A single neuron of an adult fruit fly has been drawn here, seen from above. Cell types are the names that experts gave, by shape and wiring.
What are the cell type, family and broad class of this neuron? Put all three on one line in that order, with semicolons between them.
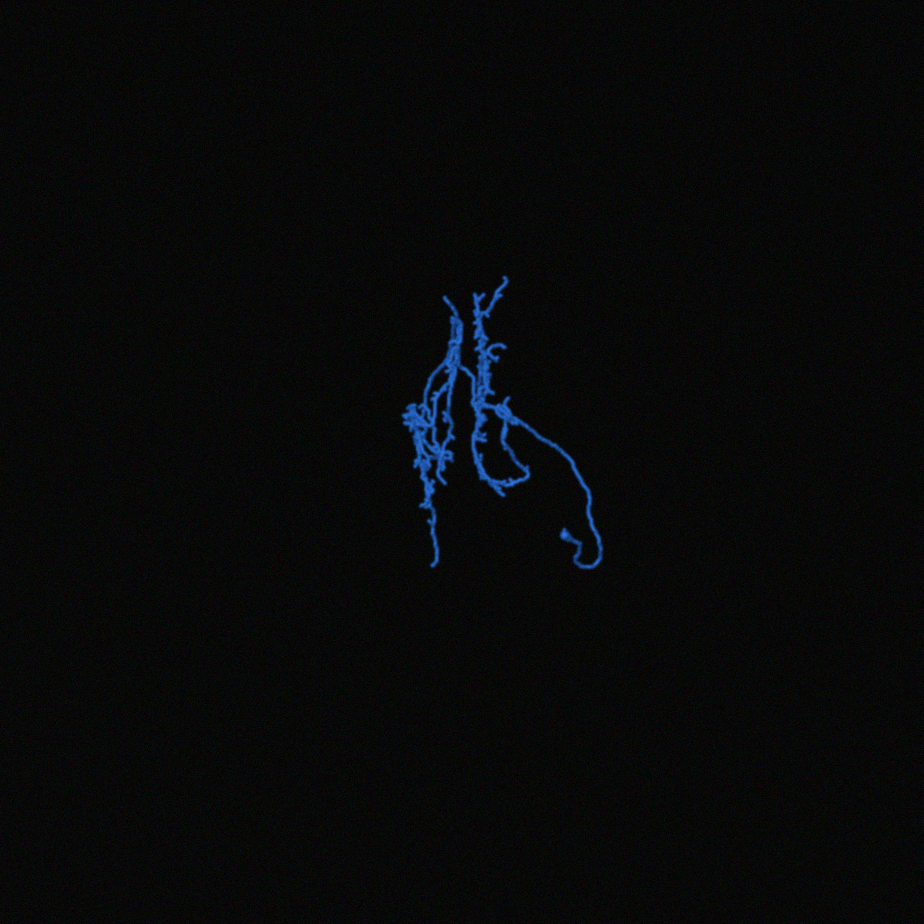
SMP482; hemilineage SMPpv1; central-brain intrinsic neuron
